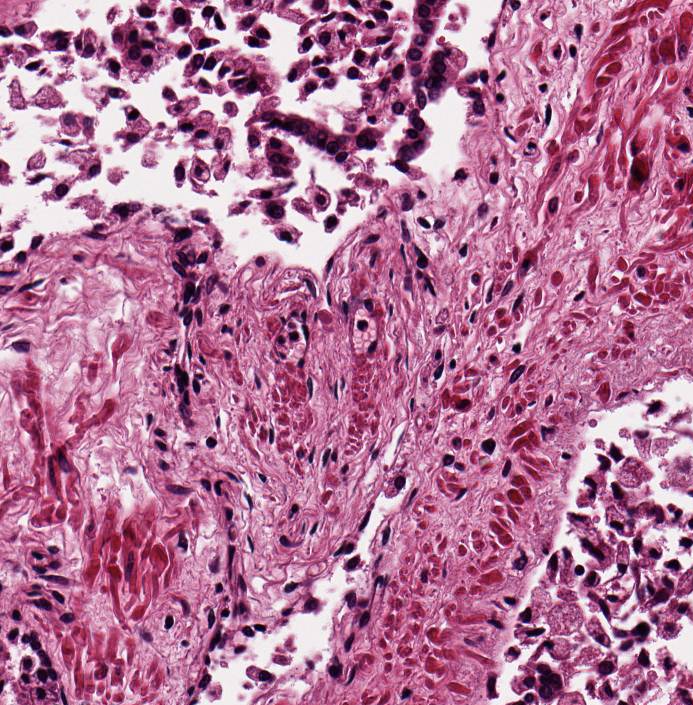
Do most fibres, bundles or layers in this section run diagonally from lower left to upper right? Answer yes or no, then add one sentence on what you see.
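Yes. A band of pink fibrous tissue crosses the field diagonally from the lower left to the upper right.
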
